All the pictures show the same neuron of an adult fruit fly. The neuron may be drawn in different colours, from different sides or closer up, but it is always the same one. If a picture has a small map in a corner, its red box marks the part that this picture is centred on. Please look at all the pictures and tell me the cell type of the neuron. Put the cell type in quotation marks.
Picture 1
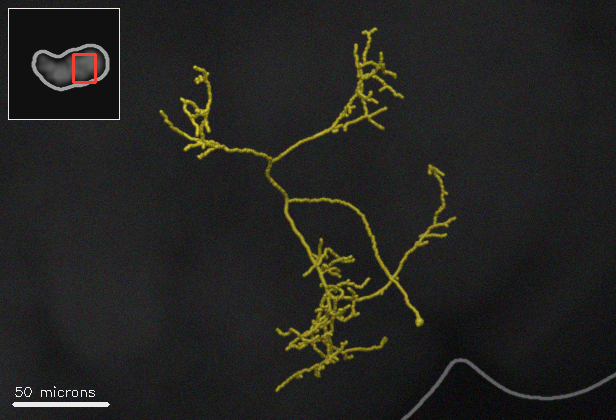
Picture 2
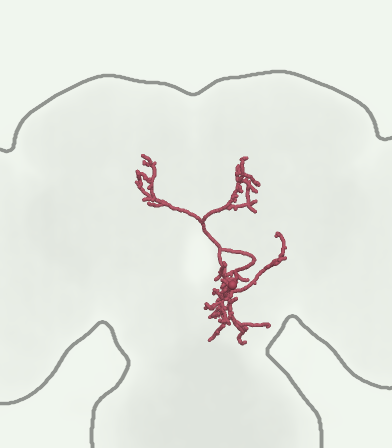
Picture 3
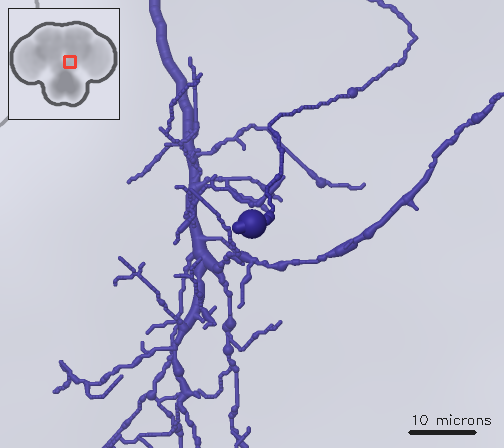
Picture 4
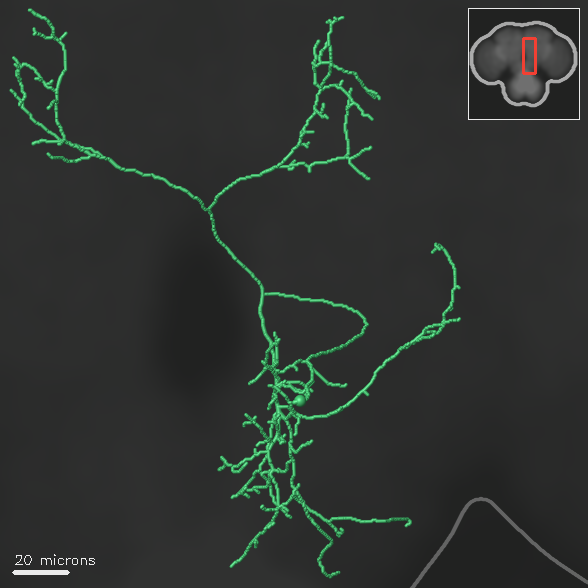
"CL122_a"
